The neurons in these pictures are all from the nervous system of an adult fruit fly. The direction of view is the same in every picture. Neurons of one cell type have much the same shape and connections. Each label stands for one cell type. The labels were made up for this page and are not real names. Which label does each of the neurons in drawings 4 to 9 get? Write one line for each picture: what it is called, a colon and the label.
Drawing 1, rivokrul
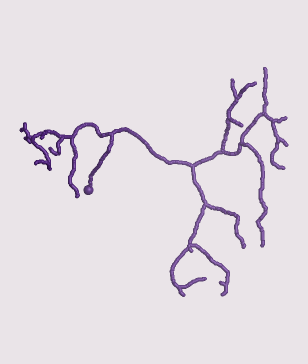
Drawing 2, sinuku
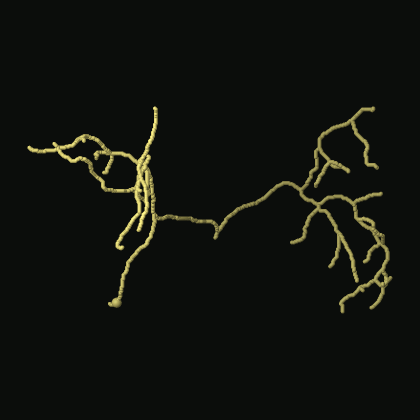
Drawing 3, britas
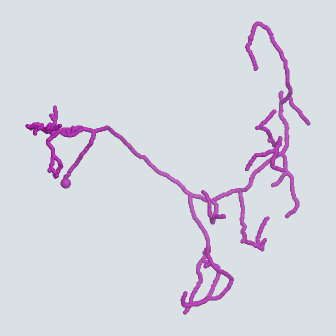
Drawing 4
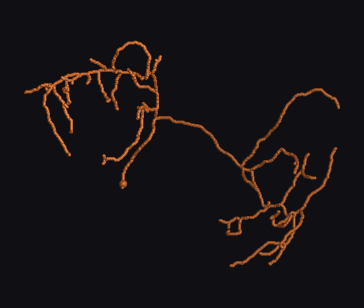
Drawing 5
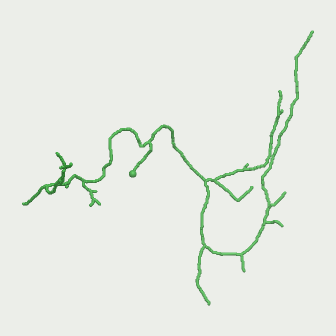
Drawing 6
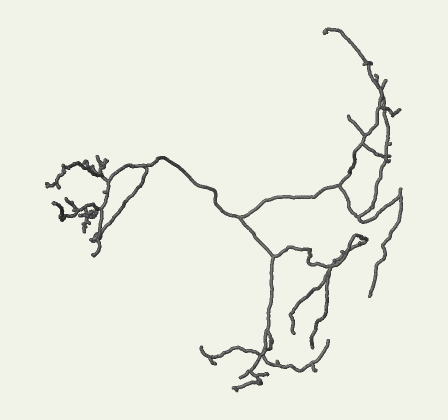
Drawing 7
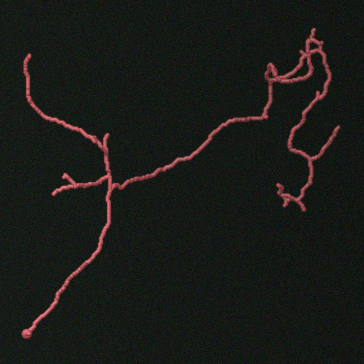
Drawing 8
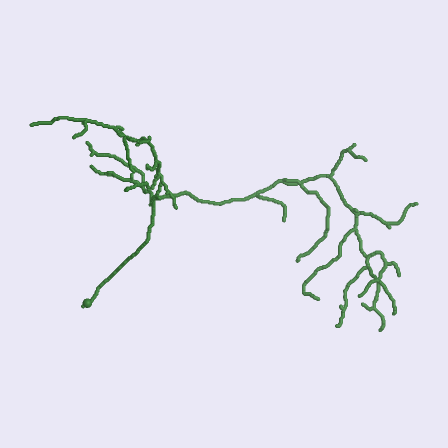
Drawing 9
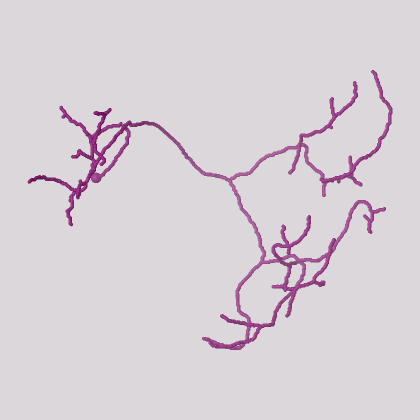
4: sinuku
5: rivokrul
6: britas
7: sinuku
8: sinuku
9: britas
